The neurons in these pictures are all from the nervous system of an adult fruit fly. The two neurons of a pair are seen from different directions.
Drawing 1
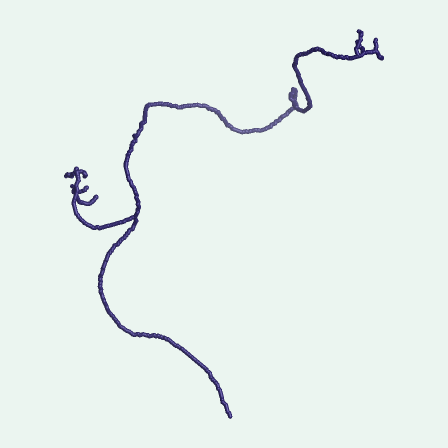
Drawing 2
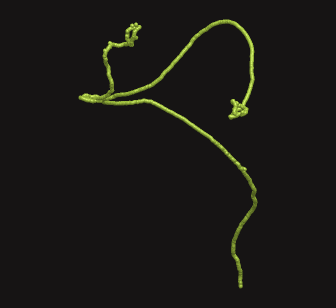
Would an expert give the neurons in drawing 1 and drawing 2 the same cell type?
no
